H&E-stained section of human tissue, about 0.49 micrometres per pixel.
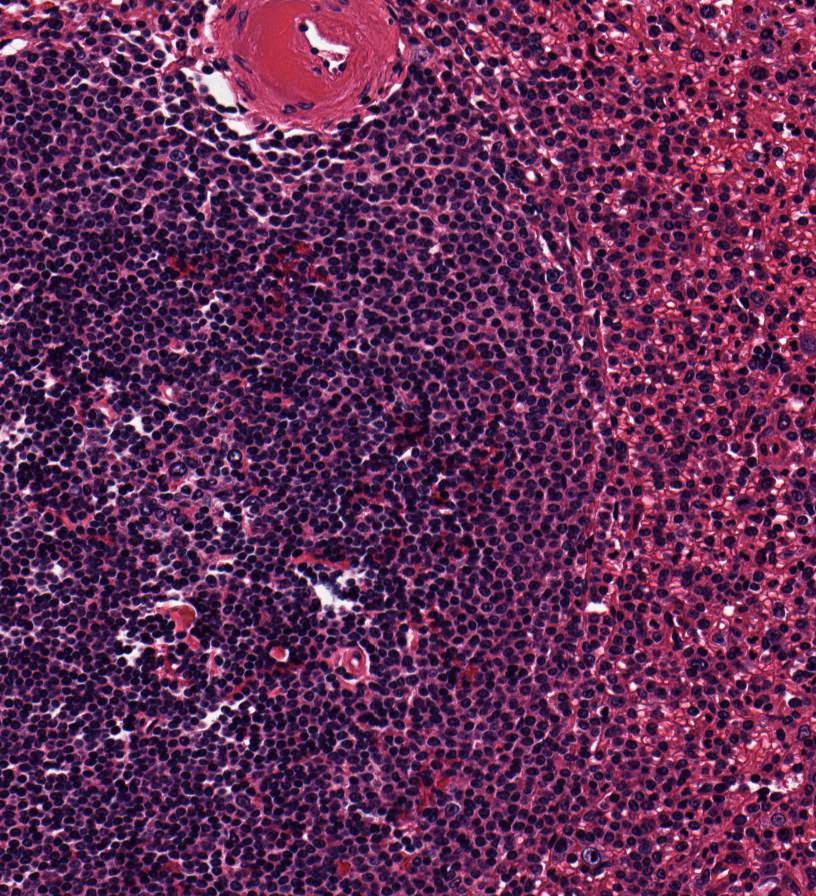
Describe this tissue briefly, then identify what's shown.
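The left two-thirds of the field is densely packed and dark purple, mainly small lymphocytes with round, dark nuclei and scant cytoplasm. In its lower left, small irregular spaces hold red blood cells. The right third is looser and redder: nucleated cells scattered among abundant red blood cells give a pink background. This is spleen.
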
